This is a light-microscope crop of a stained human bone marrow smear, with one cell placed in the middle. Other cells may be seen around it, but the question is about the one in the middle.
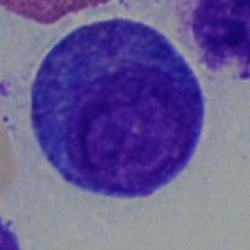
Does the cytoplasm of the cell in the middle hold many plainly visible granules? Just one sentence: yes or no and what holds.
No, its cytoplasm lacks visible granules entirely.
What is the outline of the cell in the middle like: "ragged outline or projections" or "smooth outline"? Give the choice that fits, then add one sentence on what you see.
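Smooth outline. The cell outline is round and smooth.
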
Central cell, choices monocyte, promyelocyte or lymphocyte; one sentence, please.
Regarding the central cell, it is a promyelocyte.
